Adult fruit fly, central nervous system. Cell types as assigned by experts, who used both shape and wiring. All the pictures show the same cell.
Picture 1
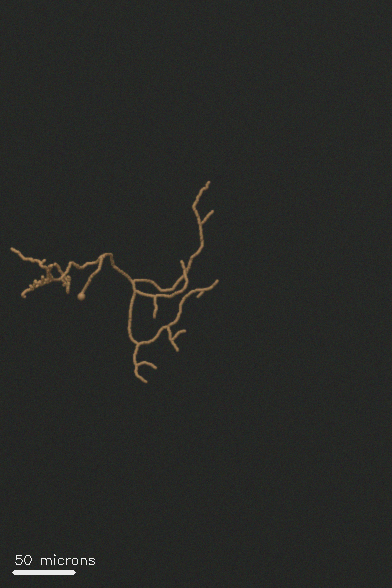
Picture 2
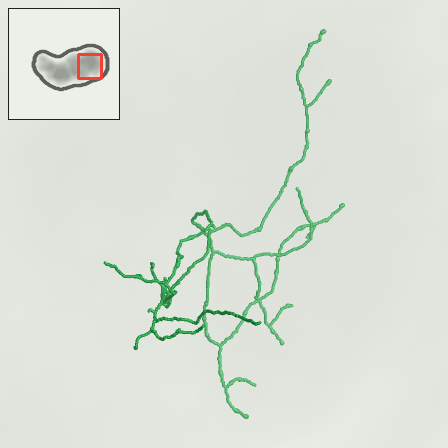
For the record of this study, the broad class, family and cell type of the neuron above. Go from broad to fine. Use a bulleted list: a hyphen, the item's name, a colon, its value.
- broad class: visual centrifugal neuron
- family: LPT
- cell type: LPT112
